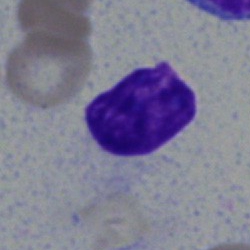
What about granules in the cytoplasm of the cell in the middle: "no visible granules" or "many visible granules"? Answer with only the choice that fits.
No visible granules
